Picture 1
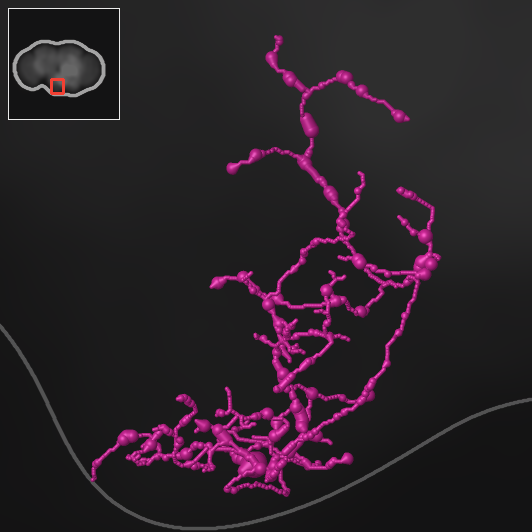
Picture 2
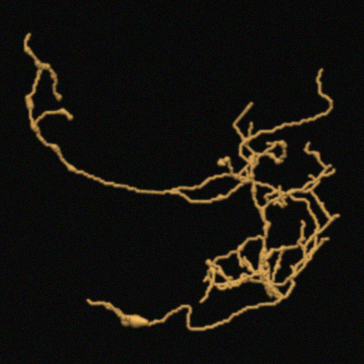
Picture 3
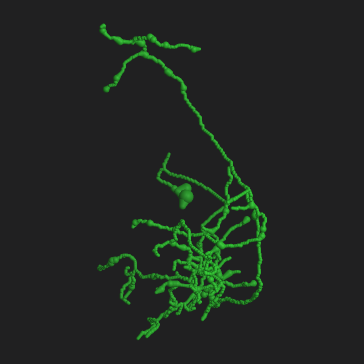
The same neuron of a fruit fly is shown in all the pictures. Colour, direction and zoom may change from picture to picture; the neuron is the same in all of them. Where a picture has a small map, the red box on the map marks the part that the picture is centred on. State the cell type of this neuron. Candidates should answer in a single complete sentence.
As a matter of cell type, the neuron is IN01B044_b.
